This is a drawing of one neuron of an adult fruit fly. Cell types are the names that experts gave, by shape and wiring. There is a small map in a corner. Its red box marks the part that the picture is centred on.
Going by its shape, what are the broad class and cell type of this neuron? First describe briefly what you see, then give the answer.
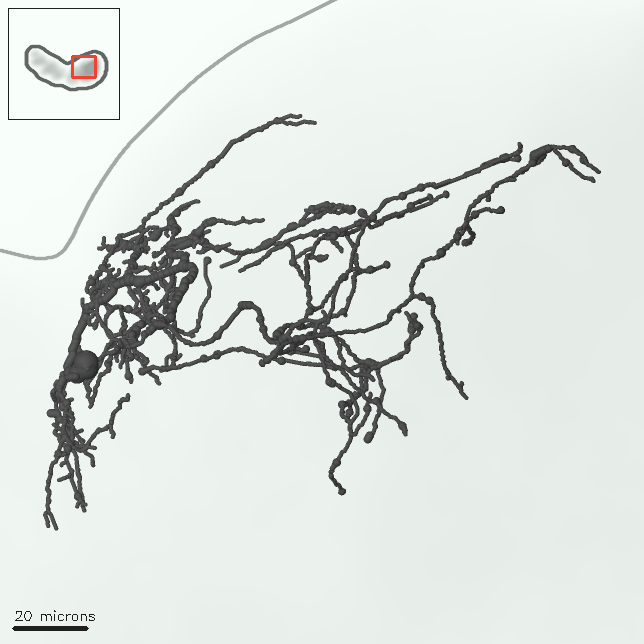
From left to right in the picture it spans about 150 microns. The picture shows dozens of branch ends. It is a central-brain intrinsic neuron. Its cell type is PLP231.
